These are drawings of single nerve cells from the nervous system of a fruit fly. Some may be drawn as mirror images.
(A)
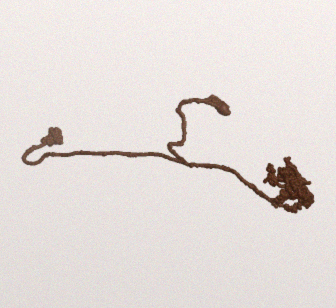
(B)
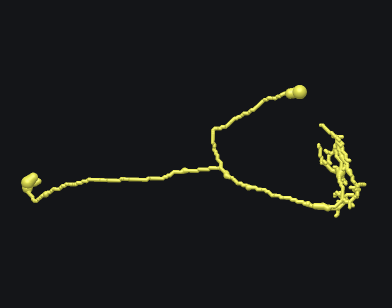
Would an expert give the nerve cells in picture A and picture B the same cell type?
no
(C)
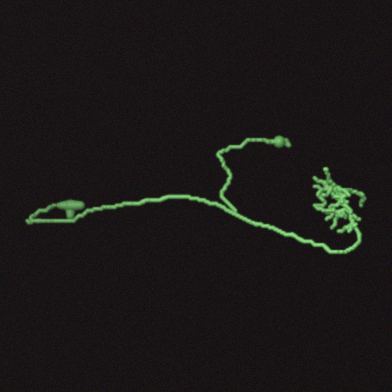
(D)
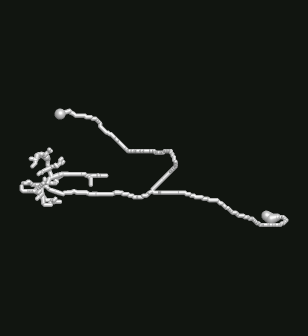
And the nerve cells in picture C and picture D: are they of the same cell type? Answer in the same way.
yes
